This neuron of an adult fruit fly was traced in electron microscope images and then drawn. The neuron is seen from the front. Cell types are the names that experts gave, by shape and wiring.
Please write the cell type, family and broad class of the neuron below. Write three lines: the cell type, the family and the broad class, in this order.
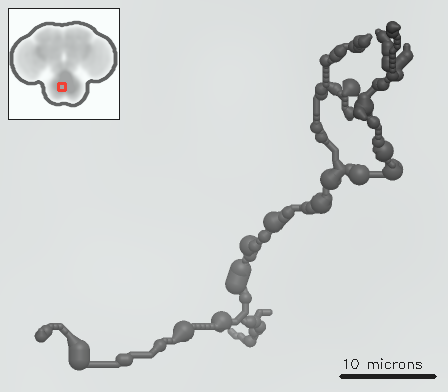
SNta38
class mechanosensory tactile
sensory neuron entering the nerve cord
